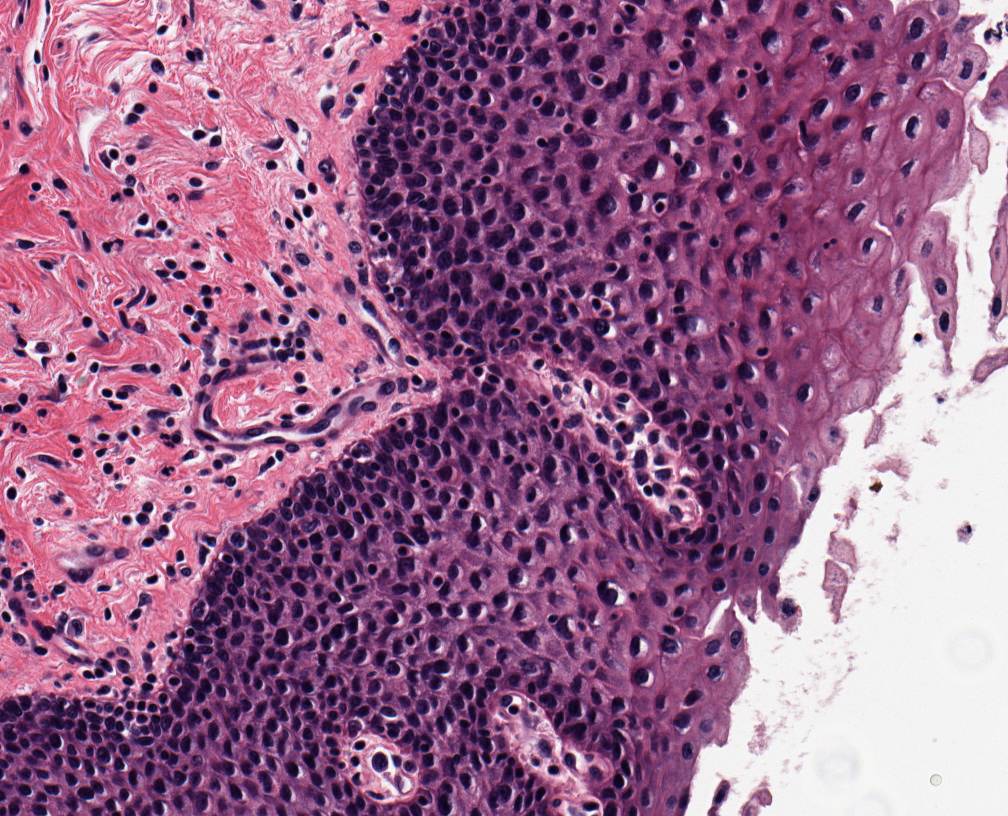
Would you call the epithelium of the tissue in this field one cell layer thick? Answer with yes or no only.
No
